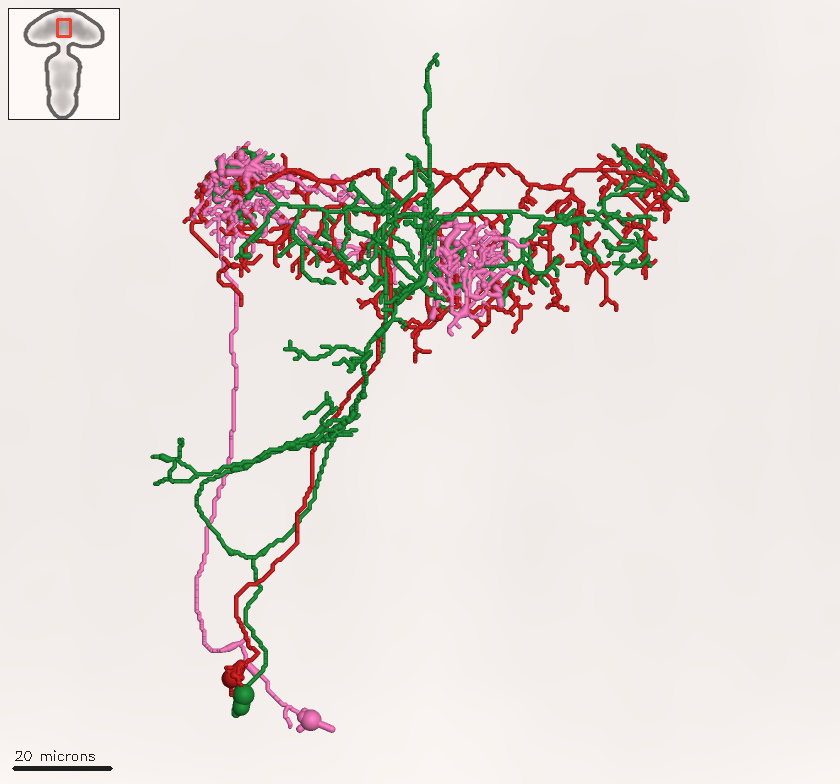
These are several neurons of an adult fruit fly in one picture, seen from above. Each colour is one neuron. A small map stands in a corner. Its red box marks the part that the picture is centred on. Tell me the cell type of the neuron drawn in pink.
hDeltaD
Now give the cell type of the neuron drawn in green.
FB8C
